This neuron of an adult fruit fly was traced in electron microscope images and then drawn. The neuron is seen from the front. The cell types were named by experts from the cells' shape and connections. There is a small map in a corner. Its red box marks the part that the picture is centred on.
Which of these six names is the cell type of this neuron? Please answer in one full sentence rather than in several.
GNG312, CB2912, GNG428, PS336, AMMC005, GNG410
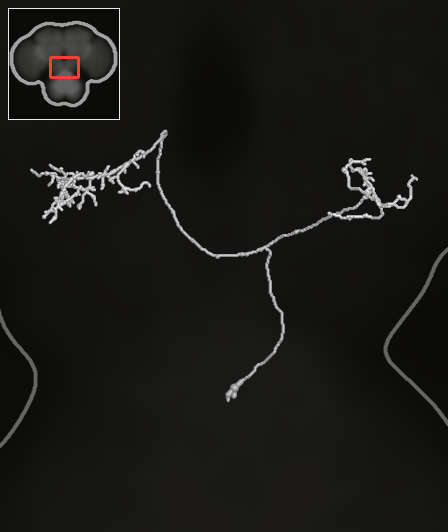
The cell type AMMC005 includes this neuron.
